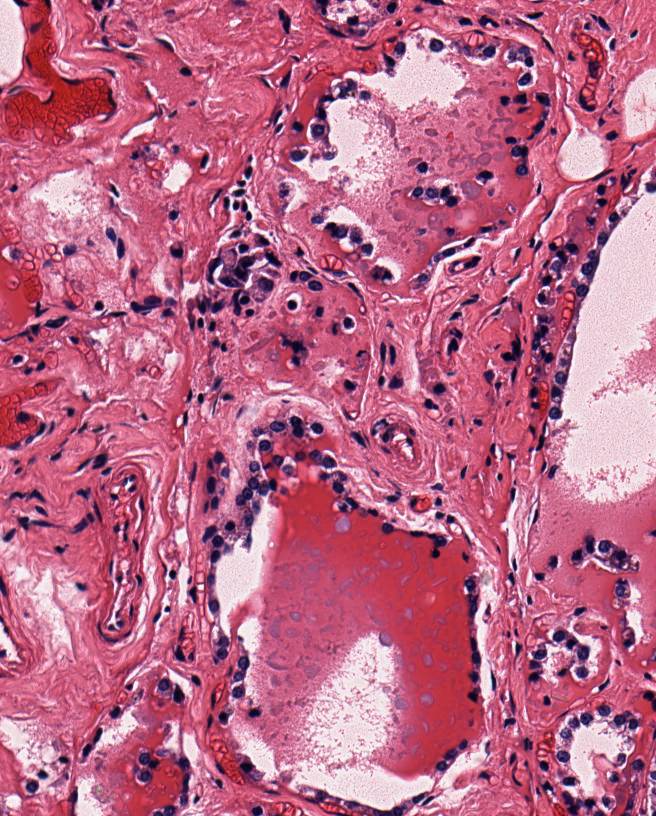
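Thyroid, H&E. Rounded to irregular spaces of varying size, separated by bands of stroma, make up the field. A single layer of cells with small, round, dark nuclei lines the spaces. The stroma is dense, pink and fibrous, with scattered thin dark nuclei.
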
